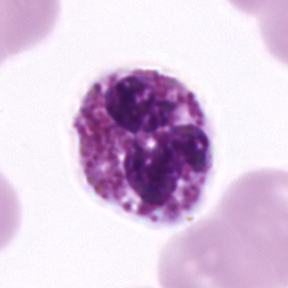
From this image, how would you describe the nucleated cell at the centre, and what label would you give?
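Start with the outline: it is roughly round, with no projections from the surface. Now look at the nucleus, which is divided into two lobes. One lobe sits in the upper part of the cell, and the other lies down in the lower right. Notice too how dark purple and dense the chromatin is. This cell is an eosinophil.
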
